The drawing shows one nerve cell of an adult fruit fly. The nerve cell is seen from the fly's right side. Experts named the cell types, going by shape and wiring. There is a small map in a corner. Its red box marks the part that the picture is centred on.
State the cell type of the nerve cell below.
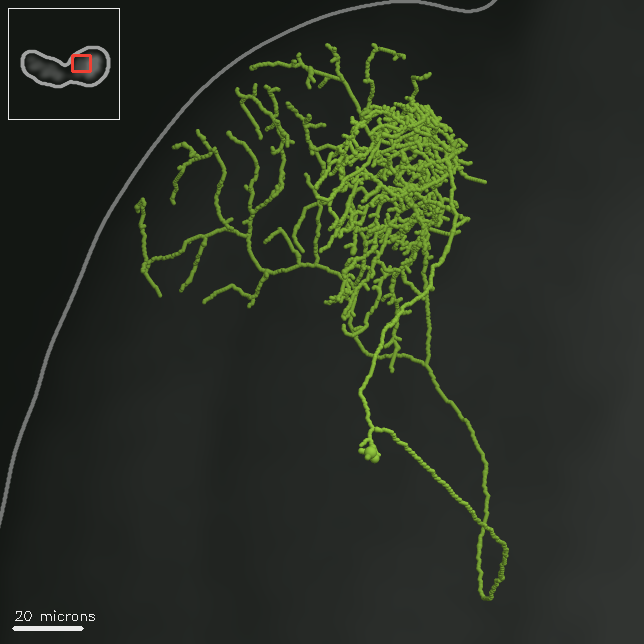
MeLo10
